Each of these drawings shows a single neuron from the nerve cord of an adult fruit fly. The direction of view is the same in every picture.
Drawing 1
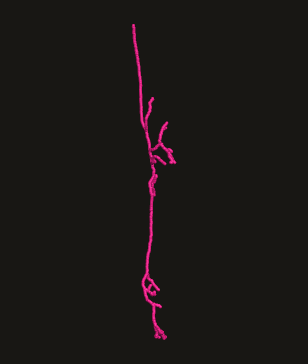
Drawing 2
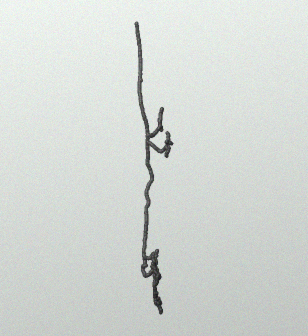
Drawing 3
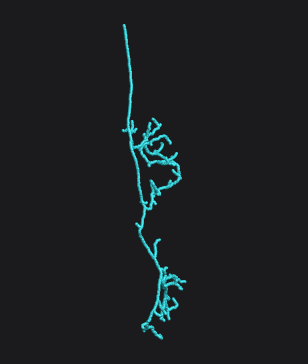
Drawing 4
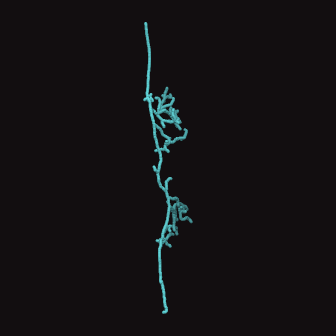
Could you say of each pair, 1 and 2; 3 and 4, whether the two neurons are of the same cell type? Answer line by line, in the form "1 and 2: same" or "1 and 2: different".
1 and 2: different
3 and 4: same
